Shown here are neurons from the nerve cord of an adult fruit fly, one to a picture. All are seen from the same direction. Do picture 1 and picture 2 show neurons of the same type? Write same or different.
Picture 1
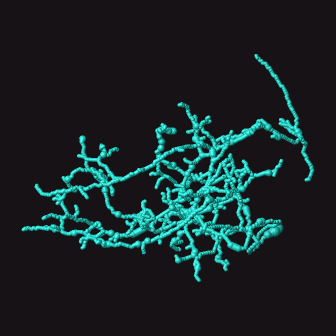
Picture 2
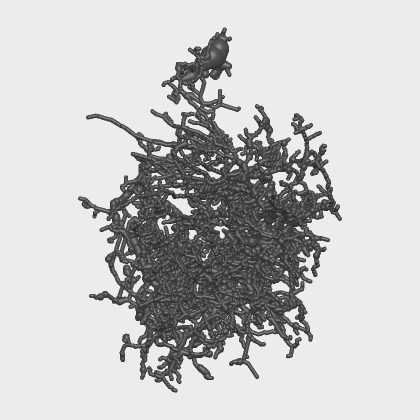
different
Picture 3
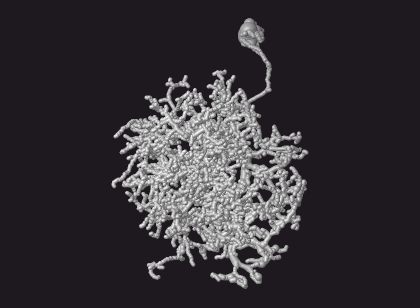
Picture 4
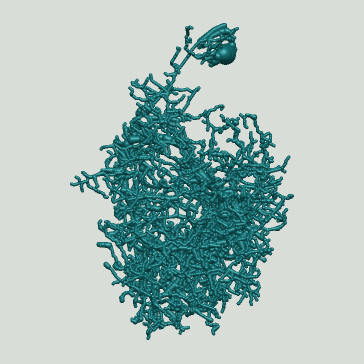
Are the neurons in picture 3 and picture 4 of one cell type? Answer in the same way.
same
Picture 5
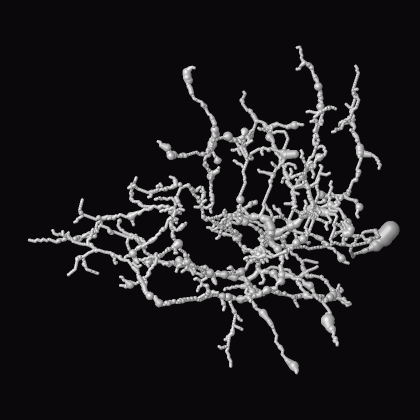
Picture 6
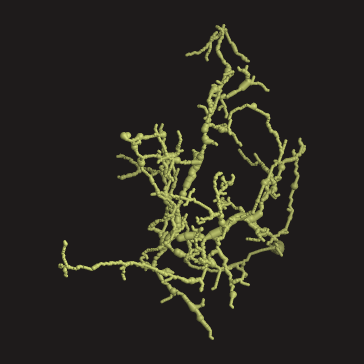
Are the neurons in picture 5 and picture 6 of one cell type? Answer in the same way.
different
